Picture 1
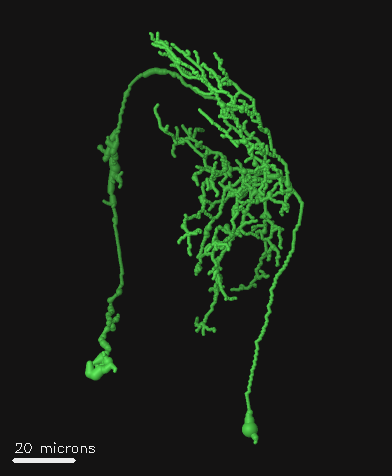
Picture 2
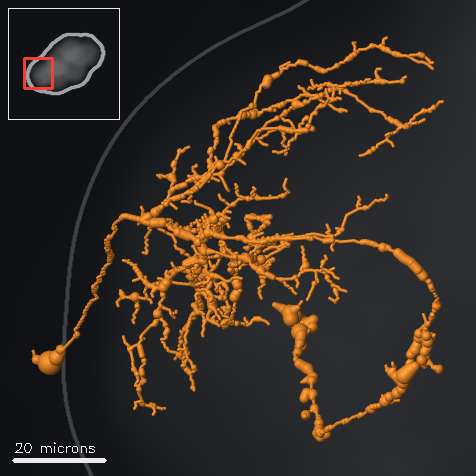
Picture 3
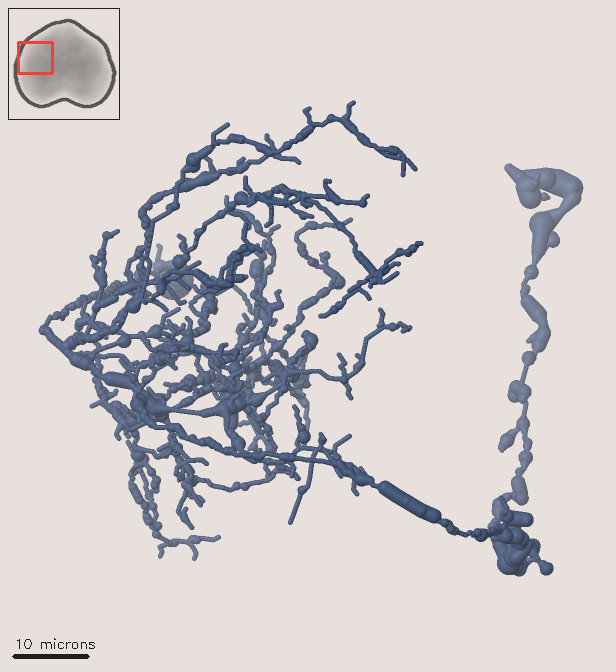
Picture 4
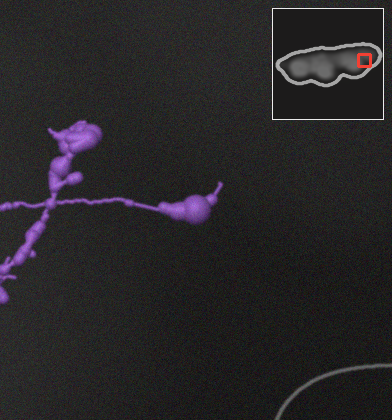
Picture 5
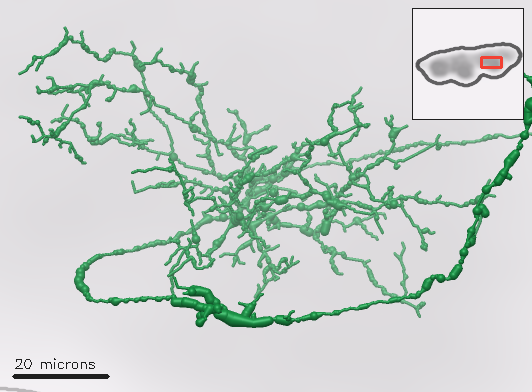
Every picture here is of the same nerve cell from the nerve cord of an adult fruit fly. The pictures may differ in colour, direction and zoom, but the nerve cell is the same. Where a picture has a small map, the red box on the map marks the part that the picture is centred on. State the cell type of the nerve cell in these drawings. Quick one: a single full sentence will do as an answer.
The nerve cell here is of the cell type IN09A021.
